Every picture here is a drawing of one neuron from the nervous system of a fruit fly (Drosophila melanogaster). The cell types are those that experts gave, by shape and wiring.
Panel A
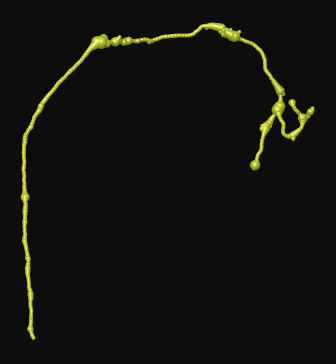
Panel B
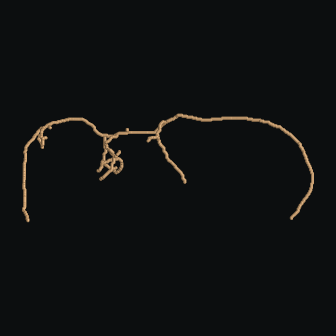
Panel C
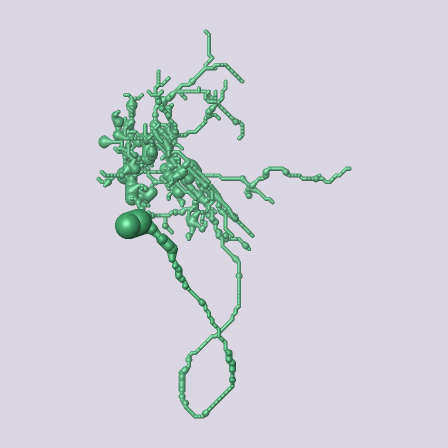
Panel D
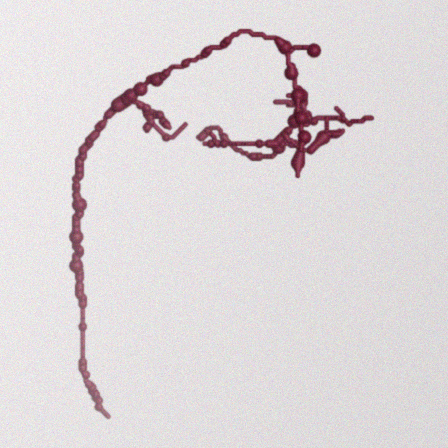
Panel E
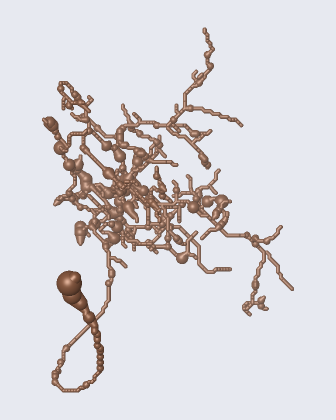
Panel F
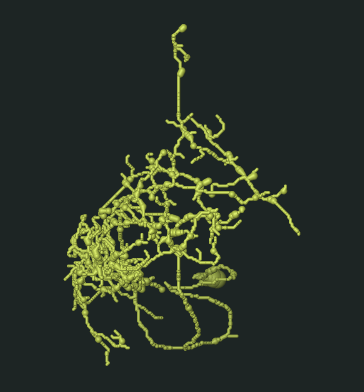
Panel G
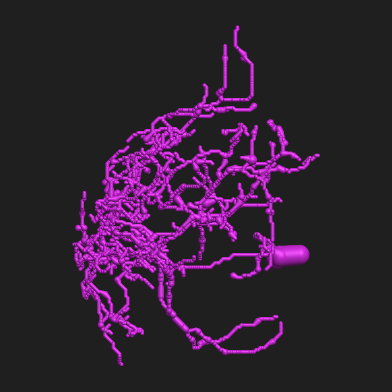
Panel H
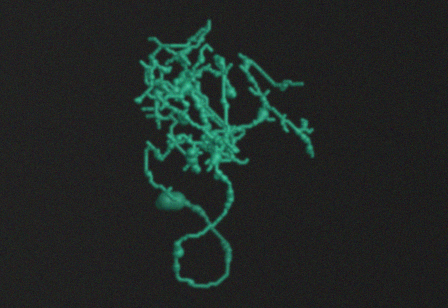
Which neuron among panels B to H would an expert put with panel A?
Panel B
